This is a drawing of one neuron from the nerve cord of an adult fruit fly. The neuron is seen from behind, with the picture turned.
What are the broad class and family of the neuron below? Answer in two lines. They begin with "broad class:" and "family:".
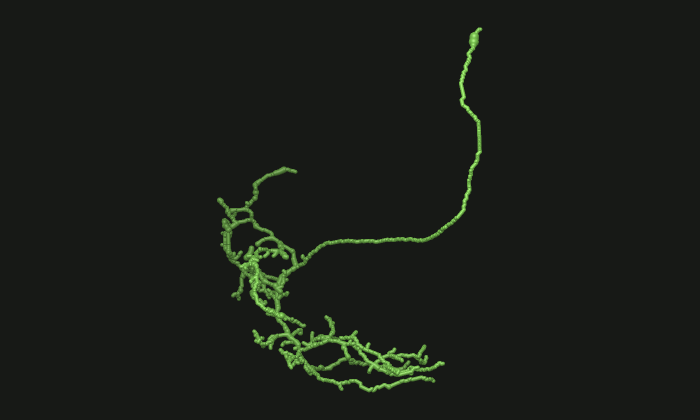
broad class: nerve-cord intrinsic neuron
family: hemilineage 06B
